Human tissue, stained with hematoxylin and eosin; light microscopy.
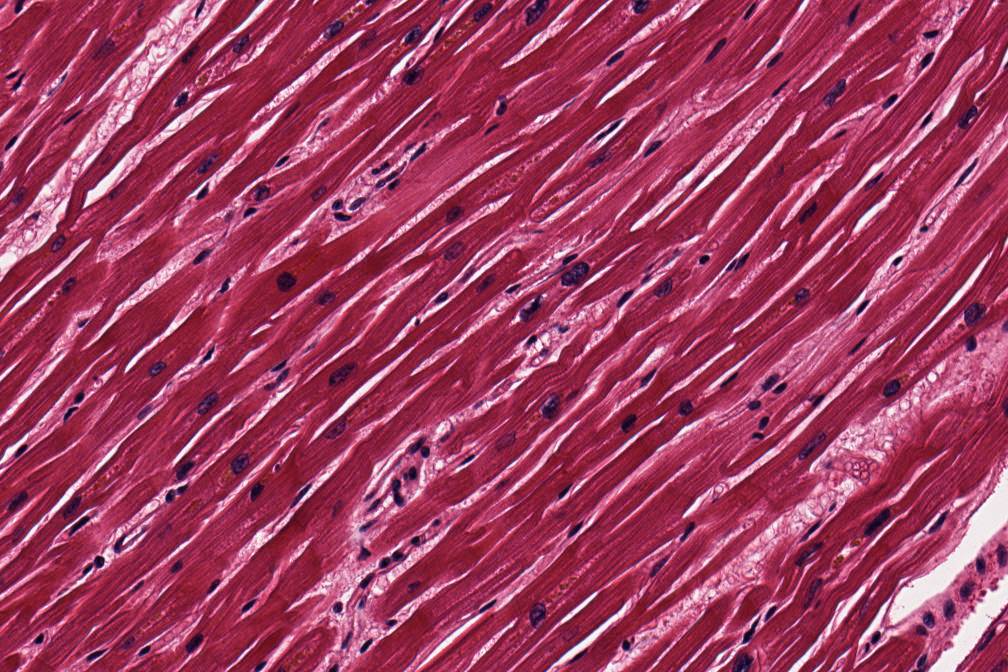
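Left ventricle of the heart. Muscle fibres branch and join neighbouring fibres. One oval nucleus per muscle cell, central in the fibre. Fine golden-brown granules beside some of these nuclei. Thin pale strands of loose stroma, carrying small dark elongated nuclei, separate the fibres.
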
